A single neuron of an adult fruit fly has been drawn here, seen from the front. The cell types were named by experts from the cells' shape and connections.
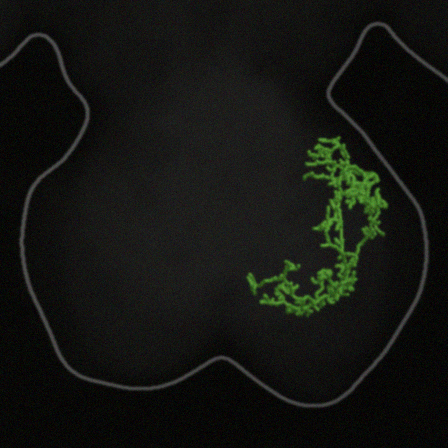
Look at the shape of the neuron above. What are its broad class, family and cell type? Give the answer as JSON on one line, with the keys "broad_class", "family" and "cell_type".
{"broad_class": "nerve-cord intrinsic neuron", "family": "hemilineage 13A", "cell_type": "IN13A052"}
